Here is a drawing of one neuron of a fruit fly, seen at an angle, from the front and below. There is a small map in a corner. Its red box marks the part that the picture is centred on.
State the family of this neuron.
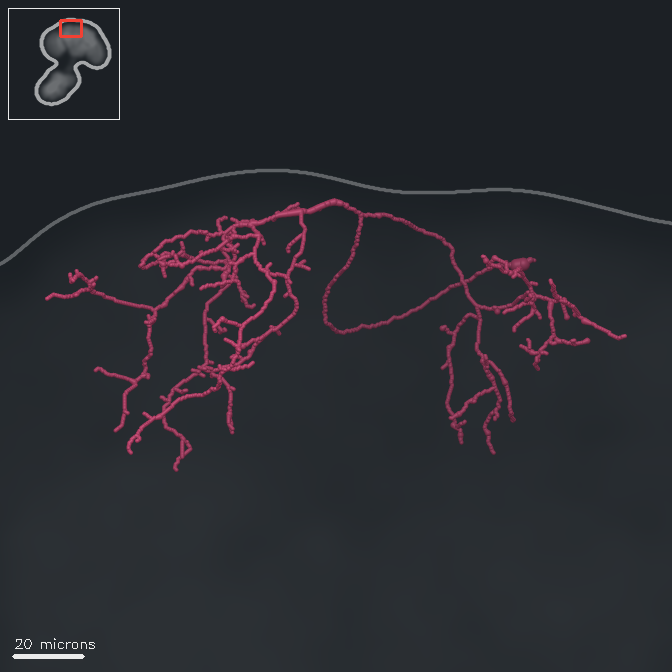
hemilineage SLPpm3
